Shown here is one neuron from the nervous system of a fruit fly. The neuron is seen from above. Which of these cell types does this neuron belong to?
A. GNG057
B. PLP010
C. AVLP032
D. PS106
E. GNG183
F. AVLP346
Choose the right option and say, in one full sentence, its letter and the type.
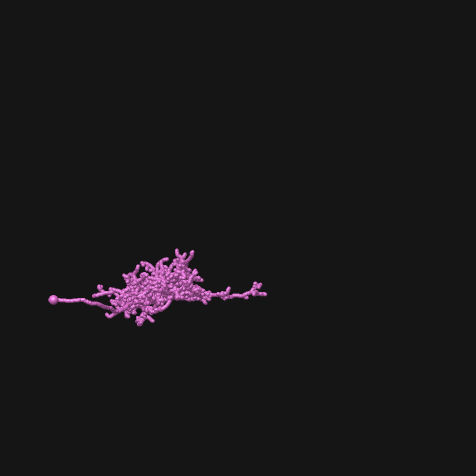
The neuron is of type PS106, and that type is option D.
